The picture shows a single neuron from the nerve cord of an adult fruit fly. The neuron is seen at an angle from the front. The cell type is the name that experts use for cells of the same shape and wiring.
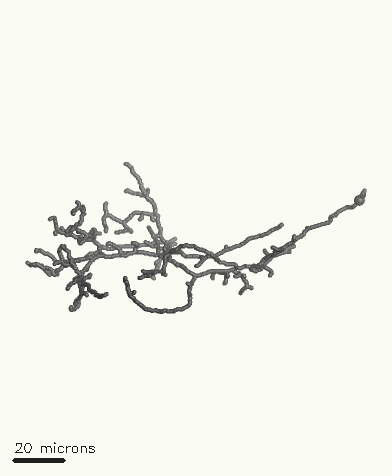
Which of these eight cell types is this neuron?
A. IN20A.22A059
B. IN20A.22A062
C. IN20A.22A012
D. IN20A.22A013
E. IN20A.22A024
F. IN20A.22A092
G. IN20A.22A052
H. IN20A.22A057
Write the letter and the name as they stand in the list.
B. IN20A.22A062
